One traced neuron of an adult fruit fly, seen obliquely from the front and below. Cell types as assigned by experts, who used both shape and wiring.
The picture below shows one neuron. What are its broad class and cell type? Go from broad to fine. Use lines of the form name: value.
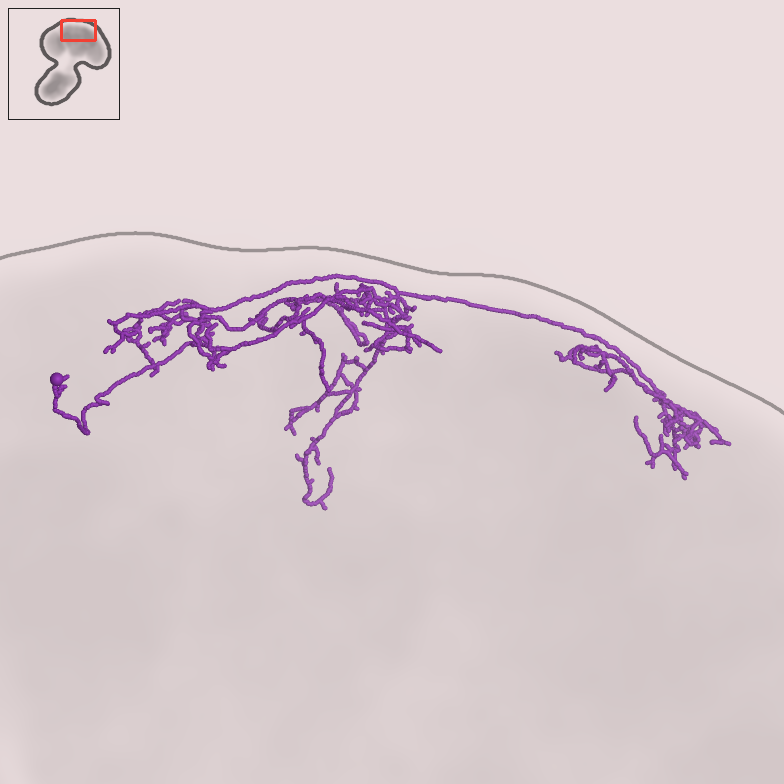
broad class: central-brain intrinsic neuron
cell type: SMP039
